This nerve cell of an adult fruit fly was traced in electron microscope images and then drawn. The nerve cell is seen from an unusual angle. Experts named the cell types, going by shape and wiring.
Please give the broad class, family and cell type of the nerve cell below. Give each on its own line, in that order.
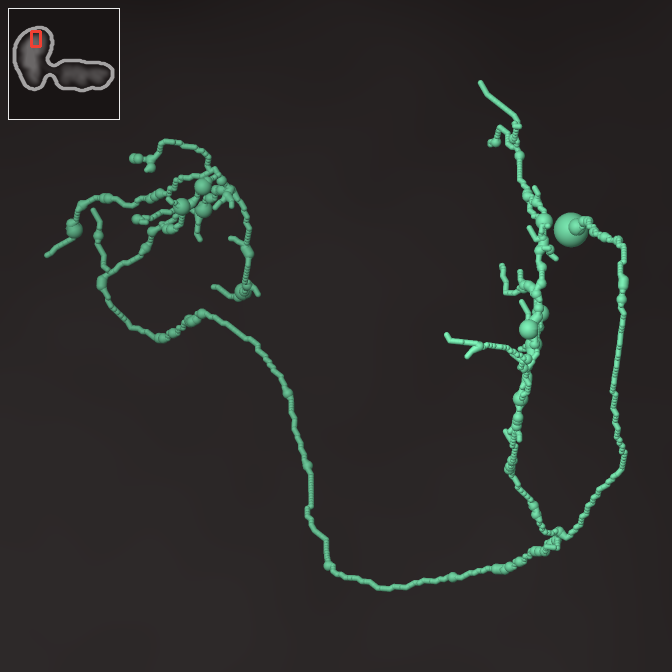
central-brain intrinsic neuron
hemilineage LHp3
CB2148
